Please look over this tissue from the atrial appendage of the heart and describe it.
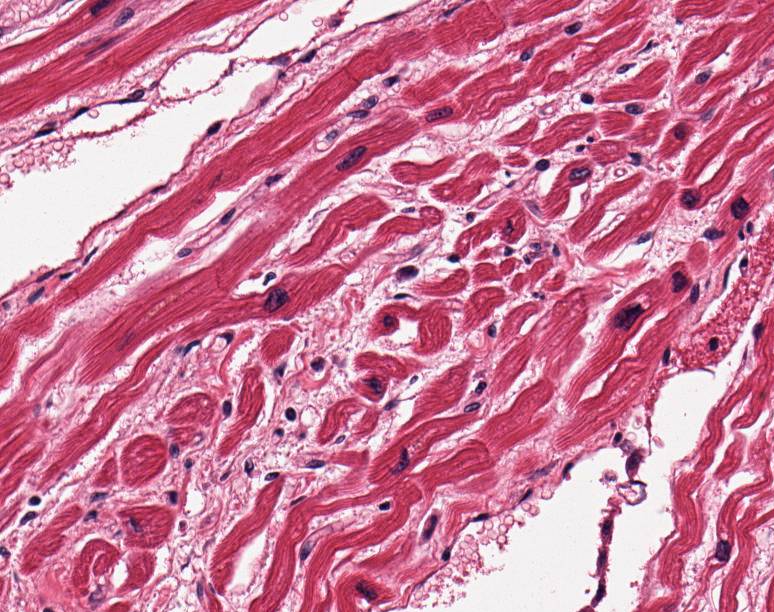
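Centre and lower left: many fibres cut across or obliquely, appearing as rounded profiles. Separating them: loose, pale, wispy connective tissue with small dark nuclei, widest in the centre. Upper left and lower right: large clear spaces where tissue has separated. Fat cells: none anywhere in field.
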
